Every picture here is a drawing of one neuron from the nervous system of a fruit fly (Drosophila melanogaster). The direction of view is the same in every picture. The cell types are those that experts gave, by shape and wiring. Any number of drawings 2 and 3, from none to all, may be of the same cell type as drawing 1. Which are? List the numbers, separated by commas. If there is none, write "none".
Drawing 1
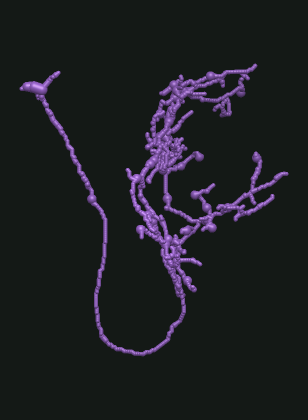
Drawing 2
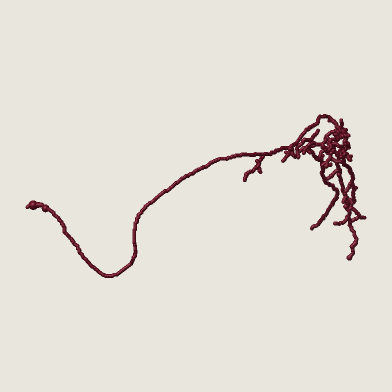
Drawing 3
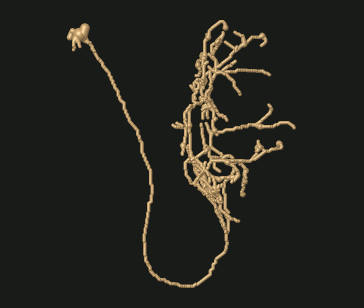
3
